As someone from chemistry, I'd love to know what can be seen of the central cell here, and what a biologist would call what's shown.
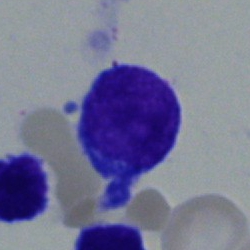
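Look first at how much of the cell the nucleus takes up: almost all of it, leaving very little cytoplasm. Notice too that the whole cell stains a deep blue-purple. Search it for granules, and you won't find any. Now follow the lower edge, where a blunt blue protrusion extends outward. What you are looking at is a lymphocyte.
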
